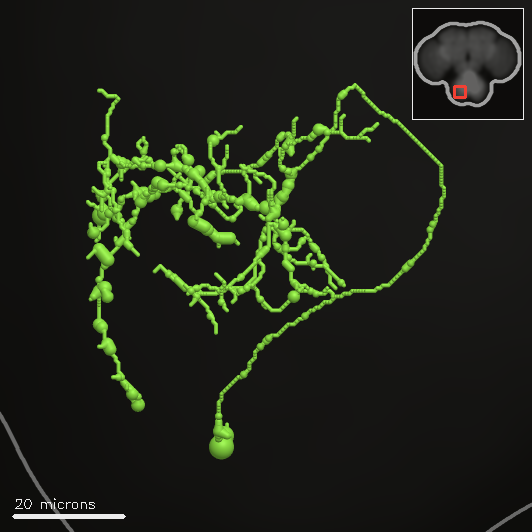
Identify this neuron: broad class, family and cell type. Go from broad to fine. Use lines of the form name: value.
broad class: nerve-cord intrinsic neuron
family: hemilineage 21A
cell type: IN21A078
